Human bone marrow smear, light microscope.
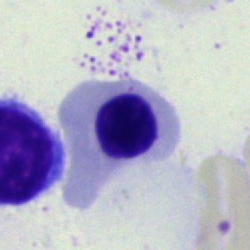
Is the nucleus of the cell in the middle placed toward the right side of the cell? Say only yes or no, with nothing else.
Yes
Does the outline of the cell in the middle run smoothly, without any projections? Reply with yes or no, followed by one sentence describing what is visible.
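No. The cell outline is irregular, with the cytoplasm drawn out into a broad extension toward the lower left.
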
